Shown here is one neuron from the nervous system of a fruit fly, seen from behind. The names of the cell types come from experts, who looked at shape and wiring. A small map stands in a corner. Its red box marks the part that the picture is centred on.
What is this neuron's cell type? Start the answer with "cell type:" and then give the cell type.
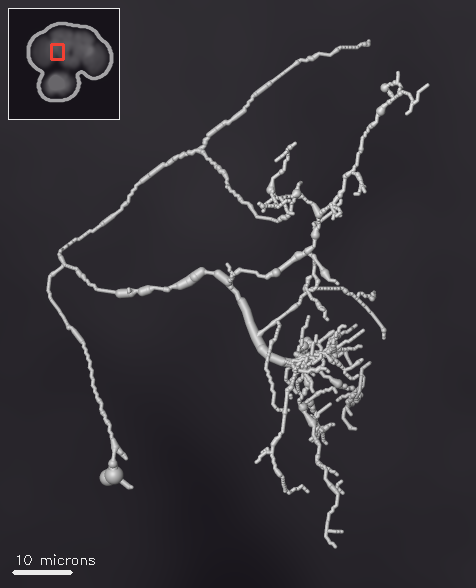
cell type: CB1638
